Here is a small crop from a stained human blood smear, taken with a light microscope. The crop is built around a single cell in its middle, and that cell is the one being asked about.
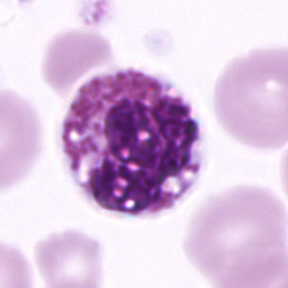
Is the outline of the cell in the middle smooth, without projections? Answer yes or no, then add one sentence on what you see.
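Yes. The cell has a round, smooth outline.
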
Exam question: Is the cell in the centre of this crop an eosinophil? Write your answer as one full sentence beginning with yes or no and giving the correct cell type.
Yes, the cell in the middle of the crop is an eosinophil.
